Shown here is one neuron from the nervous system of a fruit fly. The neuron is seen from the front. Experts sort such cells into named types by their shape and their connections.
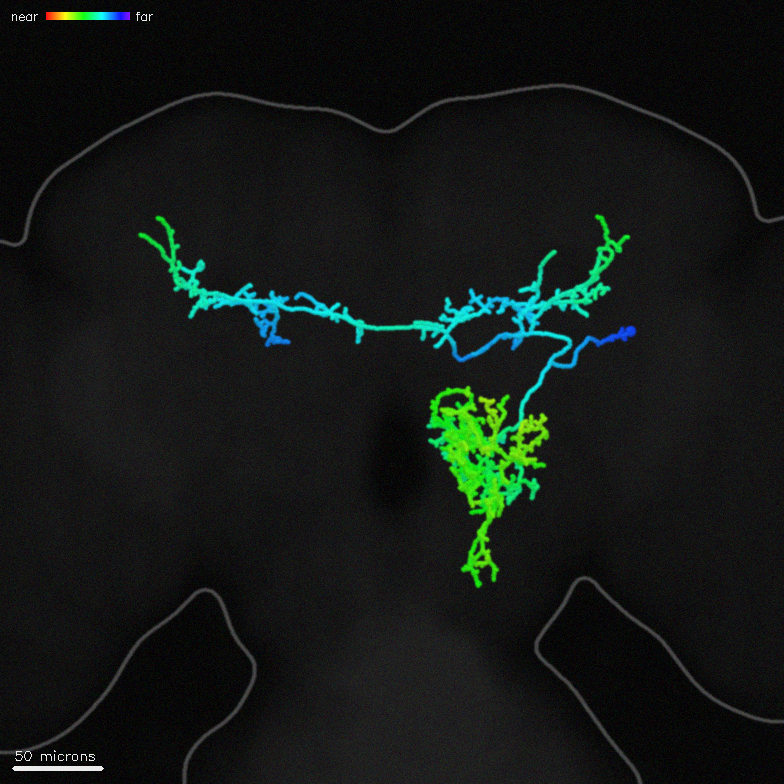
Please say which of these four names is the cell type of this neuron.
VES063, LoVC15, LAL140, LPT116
VES063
